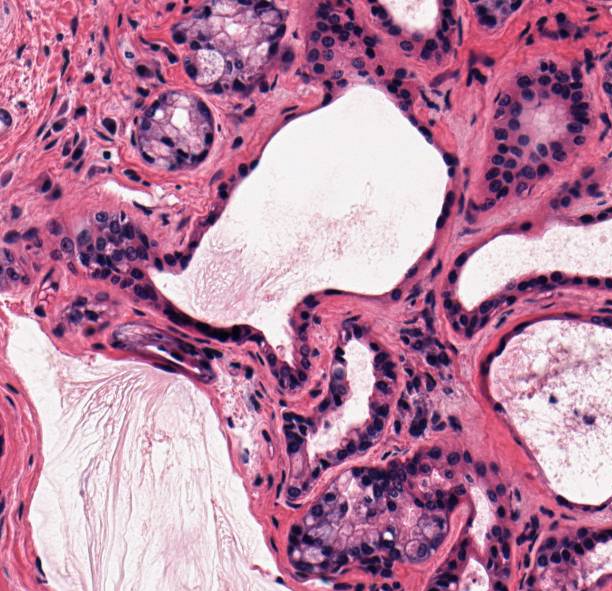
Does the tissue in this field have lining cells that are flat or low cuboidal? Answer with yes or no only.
Yes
